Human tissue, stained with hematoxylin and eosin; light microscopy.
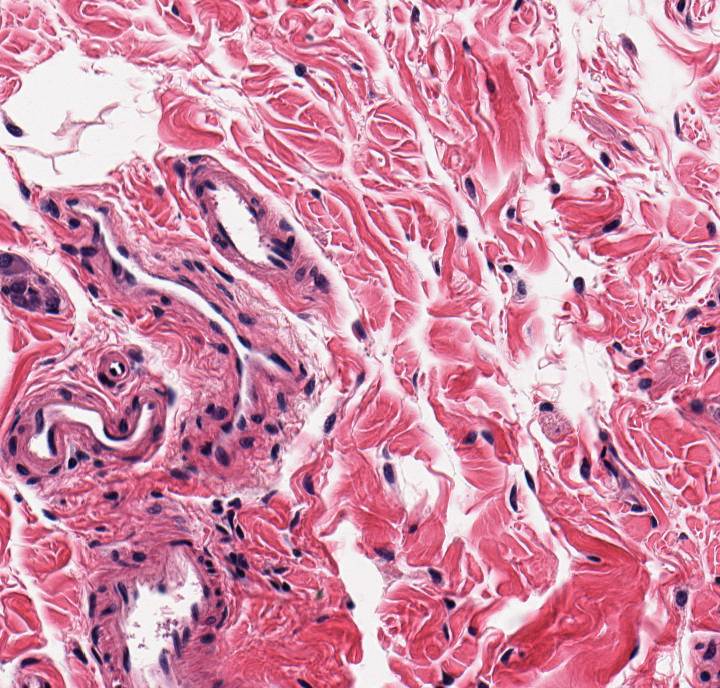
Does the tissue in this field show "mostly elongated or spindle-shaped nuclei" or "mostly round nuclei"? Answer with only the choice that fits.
Mostly elongated or spindle-shaped nuclei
